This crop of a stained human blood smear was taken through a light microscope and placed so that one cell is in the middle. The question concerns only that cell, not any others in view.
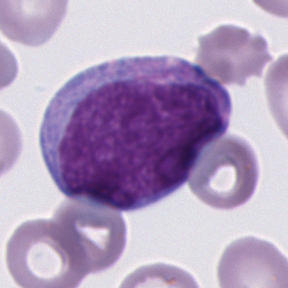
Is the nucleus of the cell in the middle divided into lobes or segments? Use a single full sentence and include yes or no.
No, the nucleus is not divided into lobes but is one compact round, oval or kidney-shaped mass.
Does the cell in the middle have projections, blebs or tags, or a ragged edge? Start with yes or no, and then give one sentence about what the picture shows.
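No. The cell surface has no projections or blebs.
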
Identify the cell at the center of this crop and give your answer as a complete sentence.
Answering briefly, the cell in the middle is a promyelocyte.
